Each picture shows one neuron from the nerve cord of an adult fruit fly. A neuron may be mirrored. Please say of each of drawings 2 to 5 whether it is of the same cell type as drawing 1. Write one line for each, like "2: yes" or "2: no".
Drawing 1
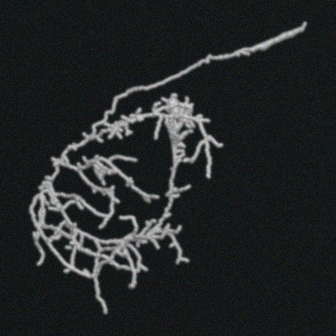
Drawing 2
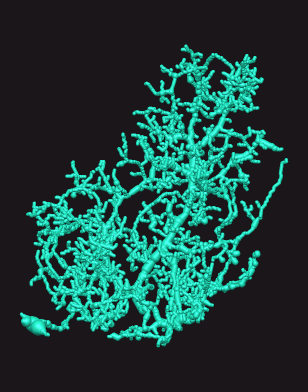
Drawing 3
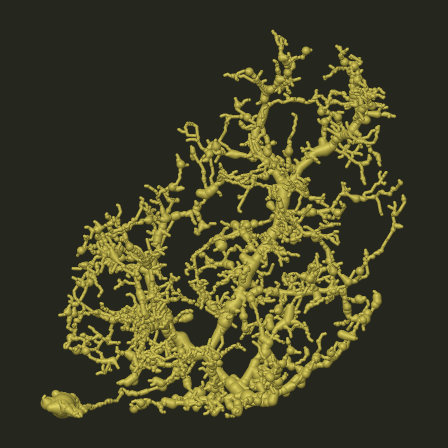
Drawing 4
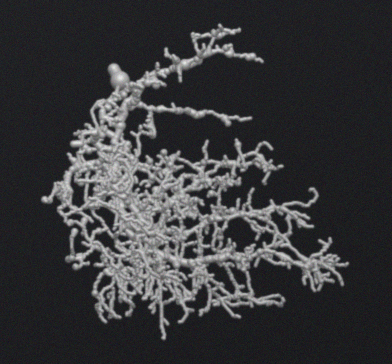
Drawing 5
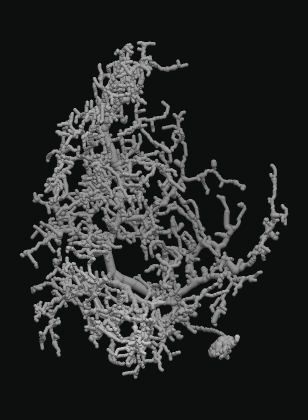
2: no
3: no
4: no
5: no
